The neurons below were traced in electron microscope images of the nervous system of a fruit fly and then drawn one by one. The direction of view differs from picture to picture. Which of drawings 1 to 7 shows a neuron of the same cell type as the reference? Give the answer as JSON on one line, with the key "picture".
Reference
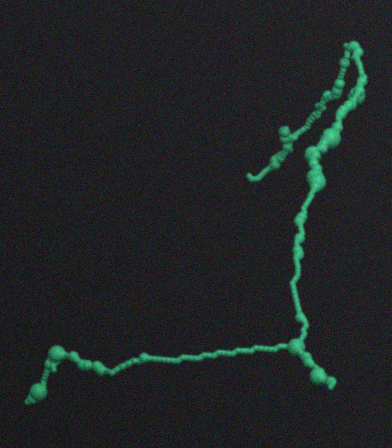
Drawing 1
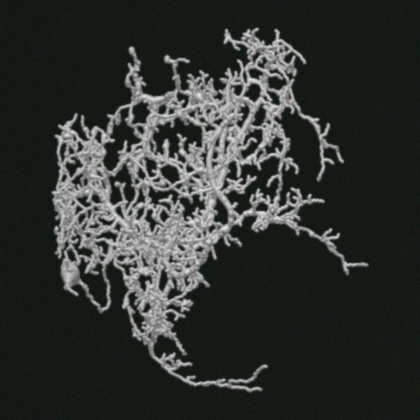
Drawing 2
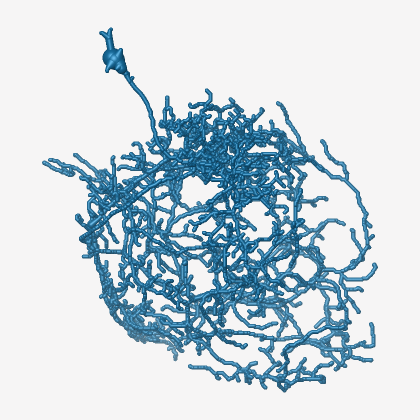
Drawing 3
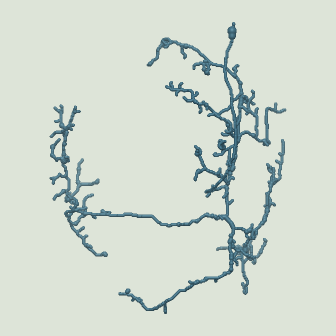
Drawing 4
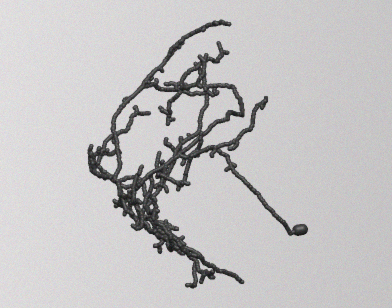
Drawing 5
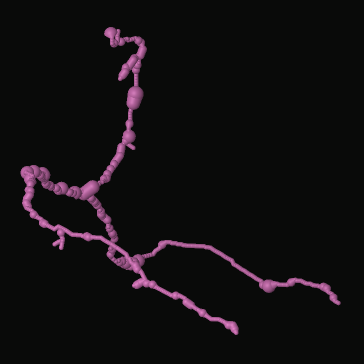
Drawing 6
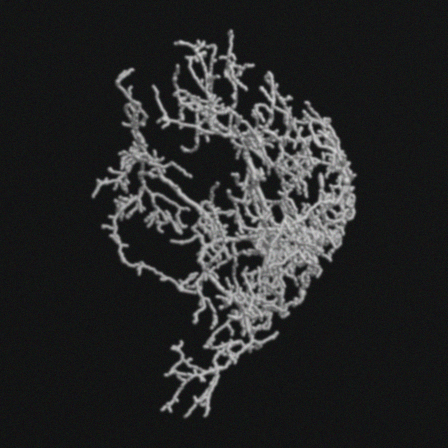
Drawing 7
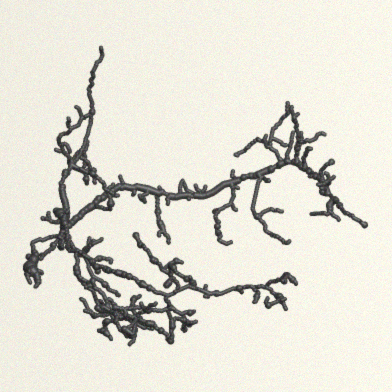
{"picture": 5}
